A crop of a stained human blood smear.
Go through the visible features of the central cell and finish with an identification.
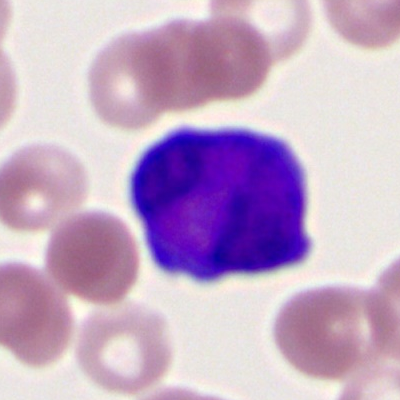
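The nucleus occupies nearly the whole cell. Throughout, the cell stains a deep blue-purple. No distinct granules and no clear vacuoles are visible in it. This is a myeloblast.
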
